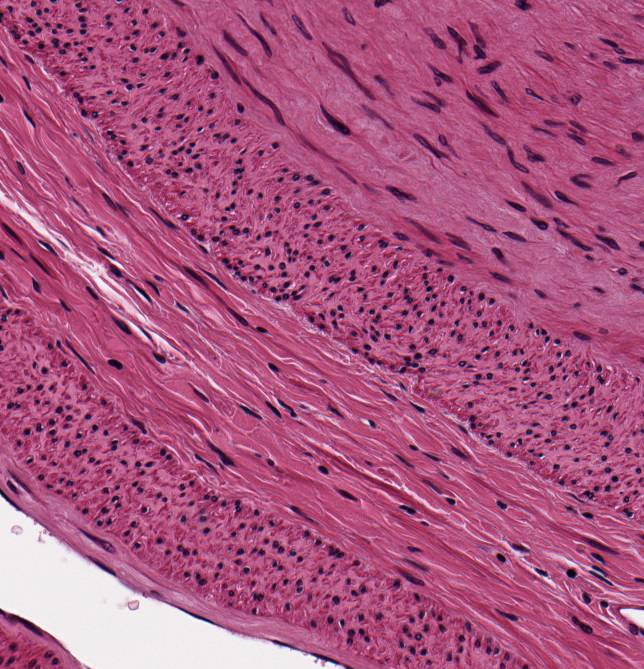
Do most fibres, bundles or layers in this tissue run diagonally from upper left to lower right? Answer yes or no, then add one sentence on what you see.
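Yes. The tissue is laid out in parallel bands that run diagonally from the upper left toward the lower right.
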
